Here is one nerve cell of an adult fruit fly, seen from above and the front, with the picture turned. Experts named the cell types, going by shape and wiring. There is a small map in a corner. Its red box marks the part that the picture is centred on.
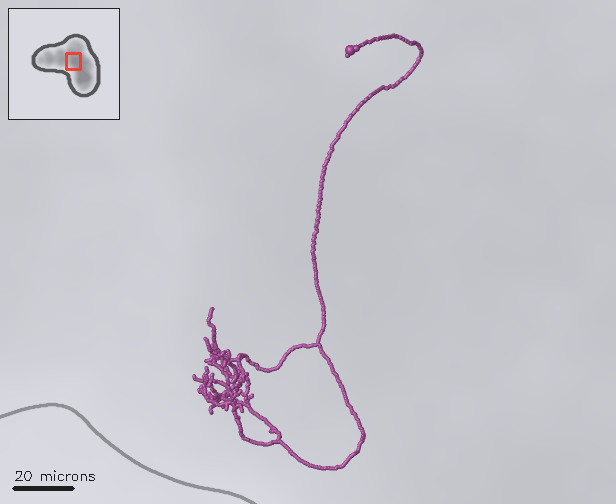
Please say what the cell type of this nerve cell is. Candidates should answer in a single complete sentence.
This nerve cell belongs to the cell type CB1391.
